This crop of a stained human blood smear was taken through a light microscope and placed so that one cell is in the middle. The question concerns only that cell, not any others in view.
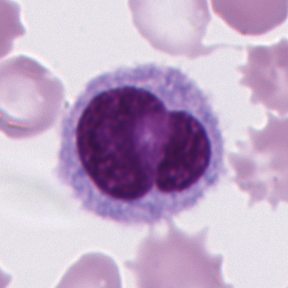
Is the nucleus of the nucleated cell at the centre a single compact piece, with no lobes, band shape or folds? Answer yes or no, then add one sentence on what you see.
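No. A notch divides the nucleus into a larger left lobe and a smaller right lobe.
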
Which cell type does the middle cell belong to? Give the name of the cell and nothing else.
hairy cell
